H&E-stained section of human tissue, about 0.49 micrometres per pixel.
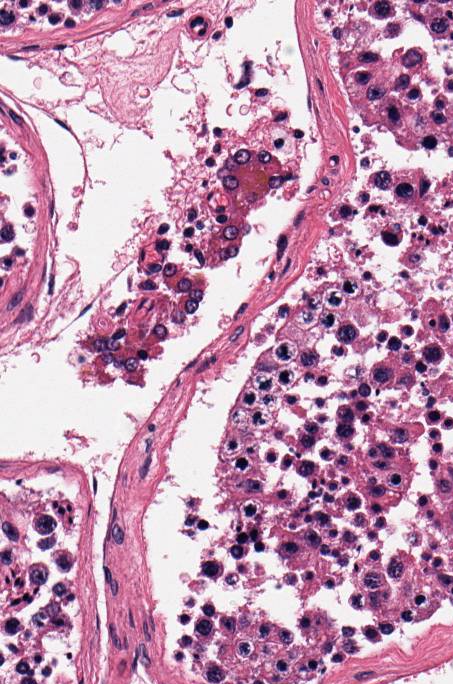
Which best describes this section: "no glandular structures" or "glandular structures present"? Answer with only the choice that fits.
Glandular structures present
